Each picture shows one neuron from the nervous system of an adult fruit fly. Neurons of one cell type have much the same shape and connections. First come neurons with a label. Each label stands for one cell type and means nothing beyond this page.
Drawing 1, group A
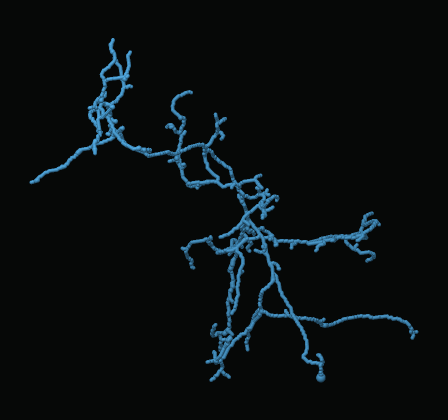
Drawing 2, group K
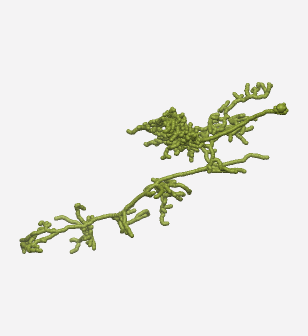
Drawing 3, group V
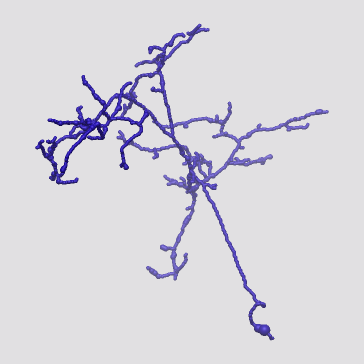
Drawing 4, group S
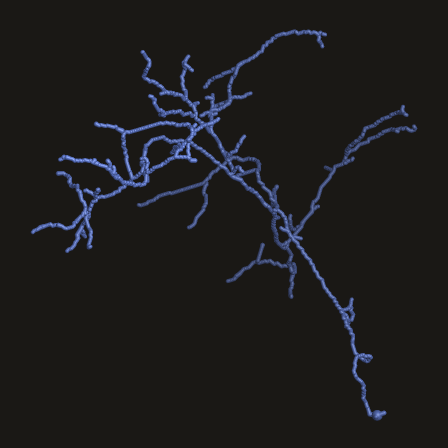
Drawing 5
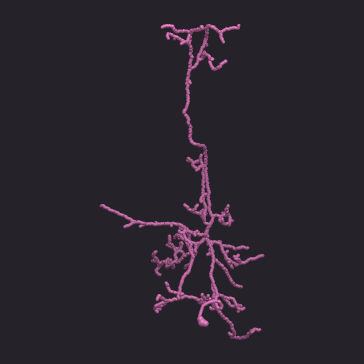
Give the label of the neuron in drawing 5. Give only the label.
group A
